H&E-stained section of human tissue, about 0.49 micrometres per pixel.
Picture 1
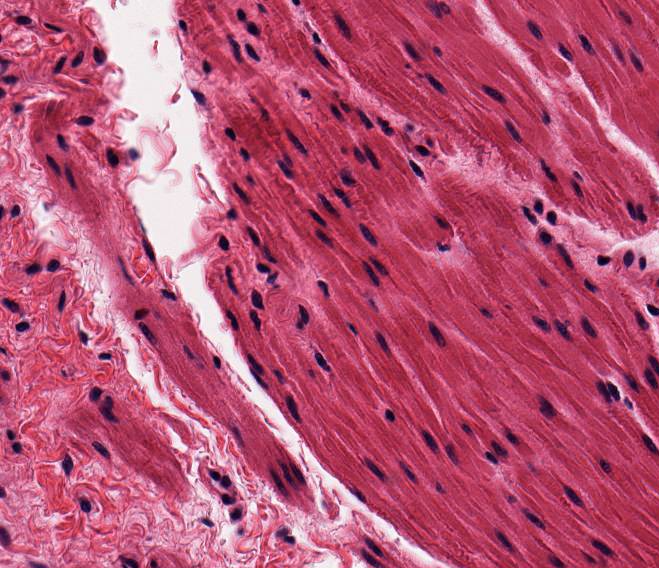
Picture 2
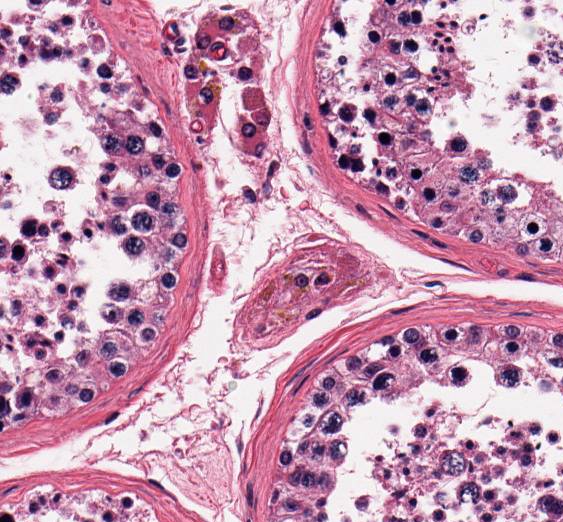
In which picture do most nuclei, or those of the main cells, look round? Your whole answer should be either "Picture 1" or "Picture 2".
Picture 2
